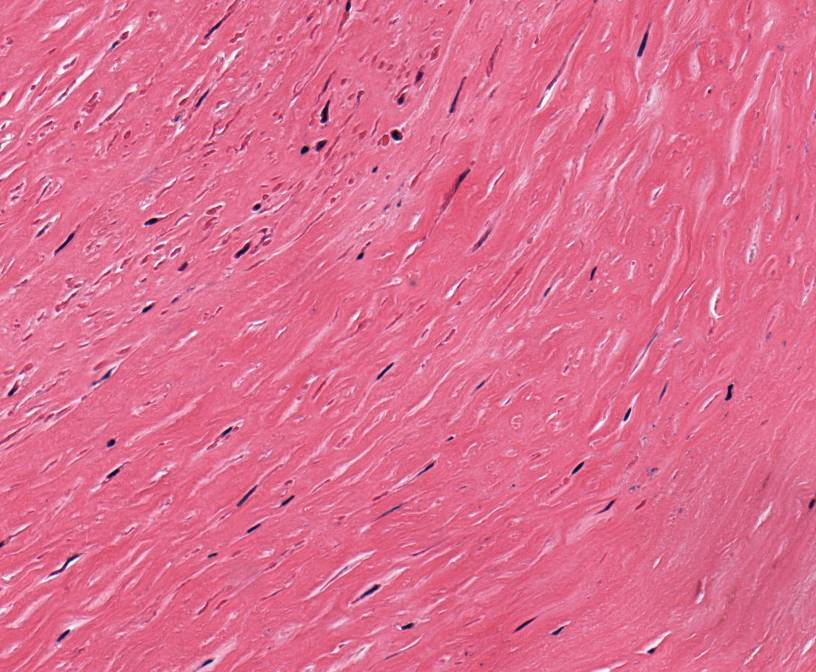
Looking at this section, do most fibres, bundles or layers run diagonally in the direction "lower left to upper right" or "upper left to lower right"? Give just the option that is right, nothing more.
Lower left to upper right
